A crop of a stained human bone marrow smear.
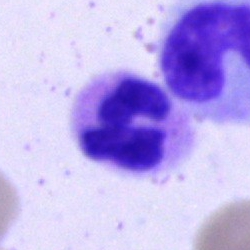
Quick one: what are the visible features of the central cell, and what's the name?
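Roughly round, this cell keeps a smooth outline. Its nuclear chromatin is dense and deep purple. You won't find any nucleoli in the nucleus. The cytoplasm shows no vacuoles either. It's a segmented neutrophil.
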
